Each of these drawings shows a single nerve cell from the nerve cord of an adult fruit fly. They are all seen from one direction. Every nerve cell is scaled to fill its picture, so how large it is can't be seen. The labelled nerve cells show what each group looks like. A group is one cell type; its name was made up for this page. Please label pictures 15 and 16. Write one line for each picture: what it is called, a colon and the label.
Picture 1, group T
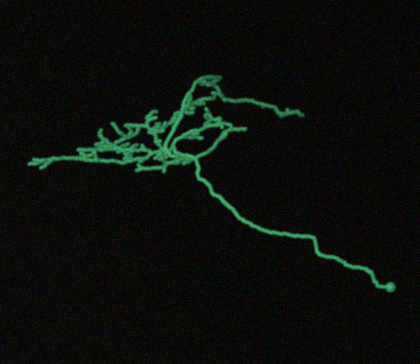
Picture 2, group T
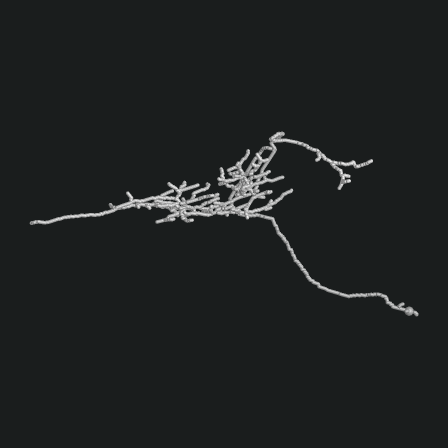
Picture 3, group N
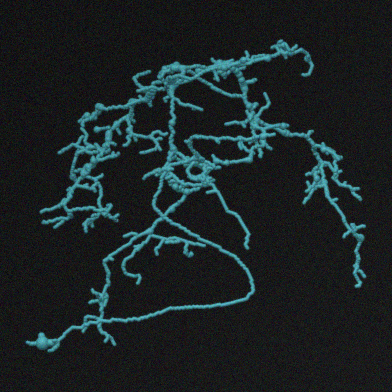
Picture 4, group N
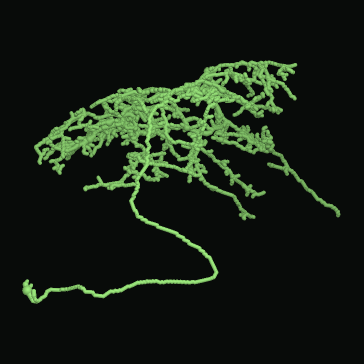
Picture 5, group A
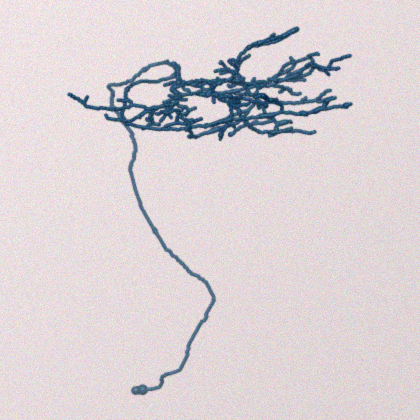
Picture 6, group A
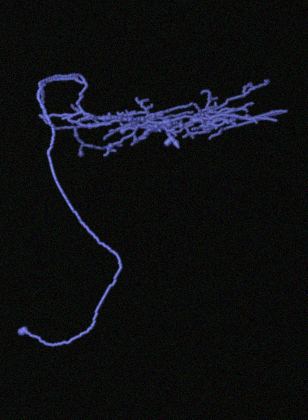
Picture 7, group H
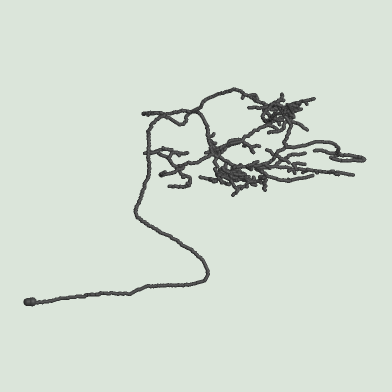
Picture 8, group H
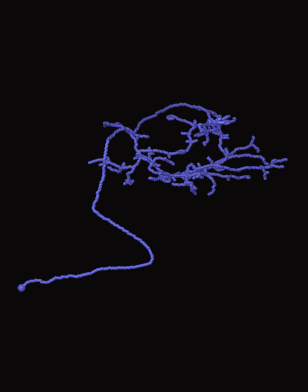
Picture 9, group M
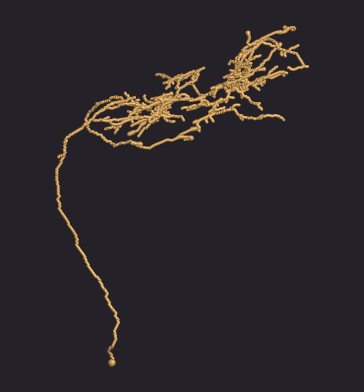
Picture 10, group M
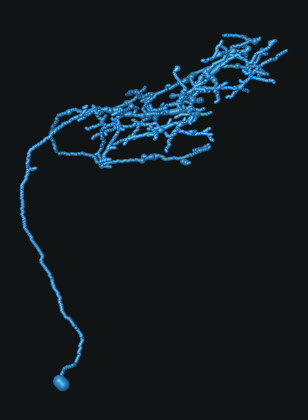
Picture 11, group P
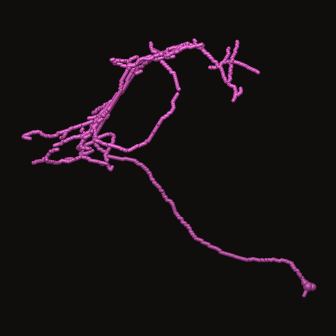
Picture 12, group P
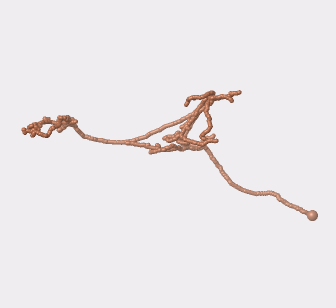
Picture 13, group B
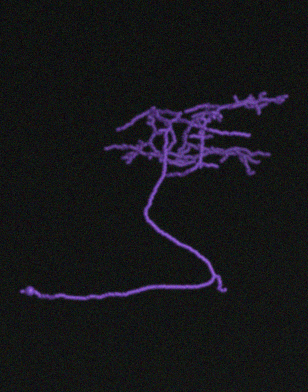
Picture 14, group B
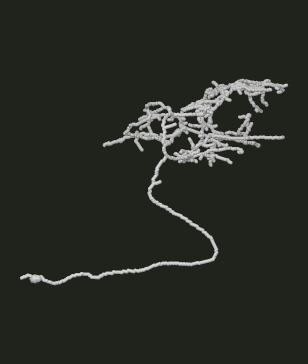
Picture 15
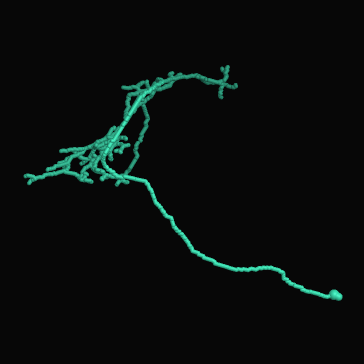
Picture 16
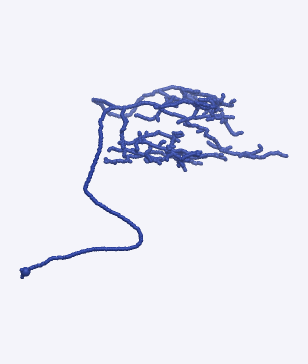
15: group P
16: group H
